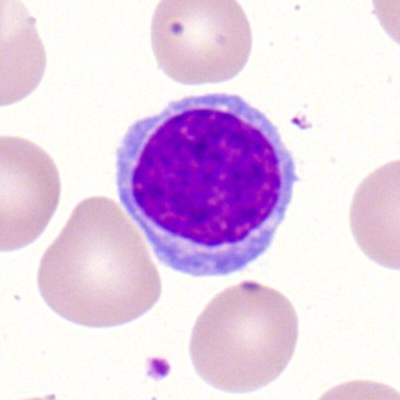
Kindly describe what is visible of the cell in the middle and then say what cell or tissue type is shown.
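Hmm, the outline is roughly round. Inside, the chromatin looks clumped, with lighter patches between darker areas. The cytoplasm is pale blue, and I see no distinct granules there. It's a lymphocyte.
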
